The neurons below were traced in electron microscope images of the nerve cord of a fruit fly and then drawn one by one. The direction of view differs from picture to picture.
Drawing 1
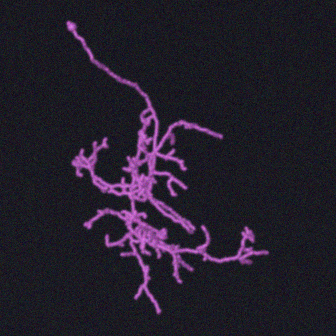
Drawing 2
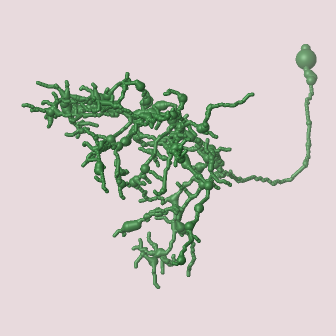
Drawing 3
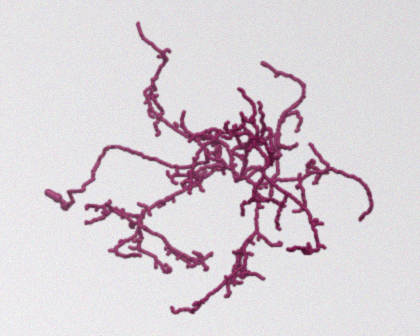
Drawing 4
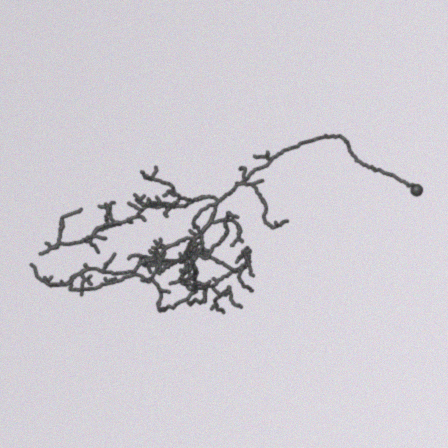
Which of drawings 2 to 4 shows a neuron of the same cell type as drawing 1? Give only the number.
3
